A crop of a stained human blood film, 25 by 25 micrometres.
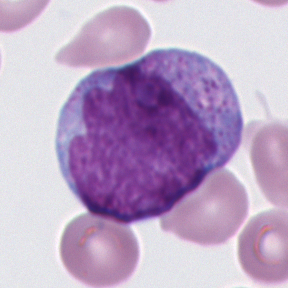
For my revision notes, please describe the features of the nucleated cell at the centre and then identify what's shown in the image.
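First, position: the nucleus sits off-centre, toward the lower left. Next, its border is uneven, with a shallow notch along the upper edge. The cytoplasm is broadest on the upper right, where fine purple granules are scattered. Size: the cell is about 17 by 15 micrometres, and the nucleus fills about 70% of its area. Name: atypical promyelocyte.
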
